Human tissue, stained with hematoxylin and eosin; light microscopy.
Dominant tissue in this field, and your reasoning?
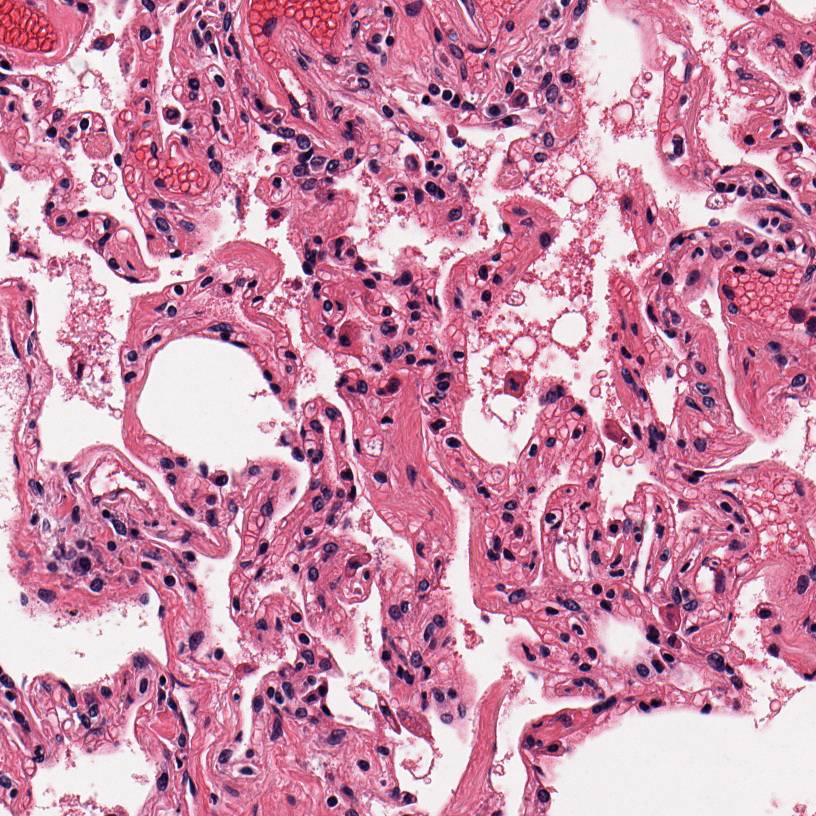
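Alveolus is the structure here. Walls carry vessels packed with red blood cells, most conspicuous along the top edge and at the right.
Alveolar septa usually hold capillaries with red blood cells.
In many places plump cuboidal cells with round dark nuclei, rather than a flat layer, line the wall surfaces.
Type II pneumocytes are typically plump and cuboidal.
No fat cells anywhere.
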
